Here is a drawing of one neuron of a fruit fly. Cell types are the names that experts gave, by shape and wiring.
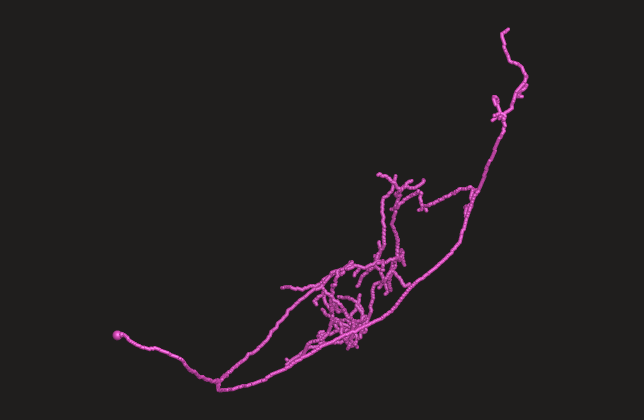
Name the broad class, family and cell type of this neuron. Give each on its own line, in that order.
central-brain intrinsic neuron
hemilineage VLPl&p1_posterior
SLP451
